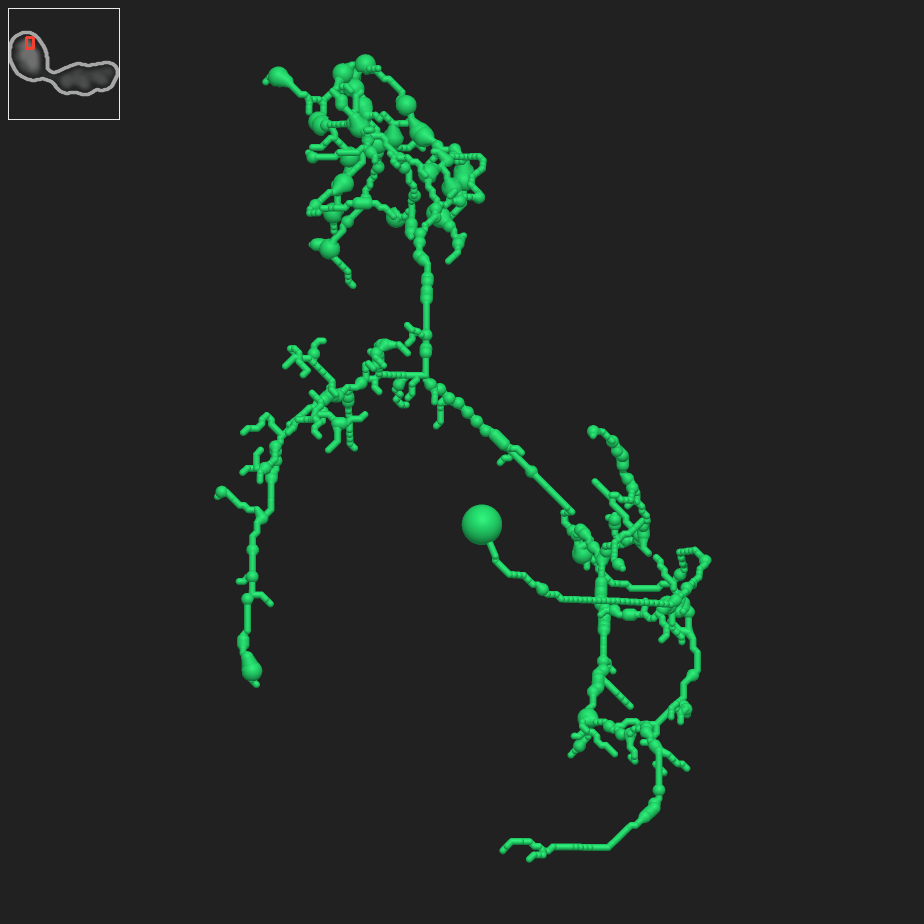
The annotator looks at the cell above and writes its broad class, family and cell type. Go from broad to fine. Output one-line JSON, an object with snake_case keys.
{"broad_class": "central-brain intrinsic neuron", "family": "hemilineage LHp2", "cell_type": "CB2208"}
